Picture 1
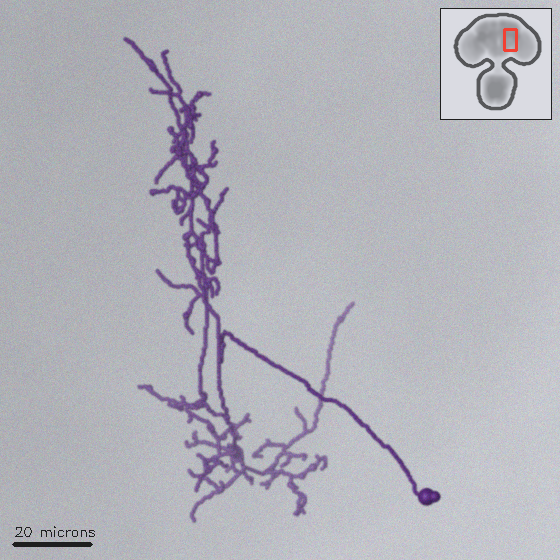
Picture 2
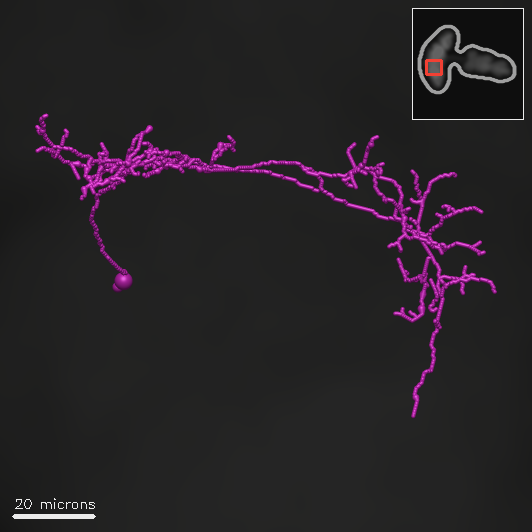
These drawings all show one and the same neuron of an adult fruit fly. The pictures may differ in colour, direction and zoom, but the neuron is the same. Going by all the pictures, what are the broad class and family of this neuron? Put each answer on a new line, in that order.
central-brain intrinsic neuron
hemilineage LALa1_posterior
